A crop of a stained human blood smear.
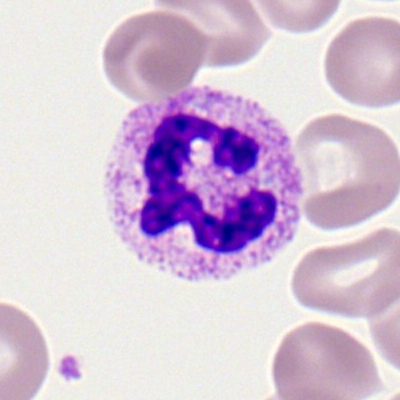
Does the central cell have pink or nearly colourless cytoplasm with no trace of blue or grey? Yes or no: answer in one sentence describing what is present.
Yes, this cell's cytoplasm lacks blue and grey, being pink, salmon or nearly colourless.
